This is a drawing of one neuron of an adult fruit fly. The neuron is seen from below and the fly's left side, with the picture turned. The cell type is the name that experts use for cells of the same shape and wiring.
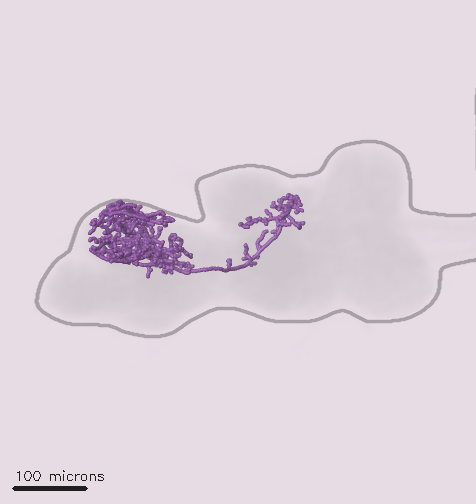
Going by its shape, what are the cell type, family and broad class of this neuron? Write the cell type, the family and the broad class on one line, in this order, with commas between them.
IN12A010, hemilineage 12A, nerve-cord intrinsic neuron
